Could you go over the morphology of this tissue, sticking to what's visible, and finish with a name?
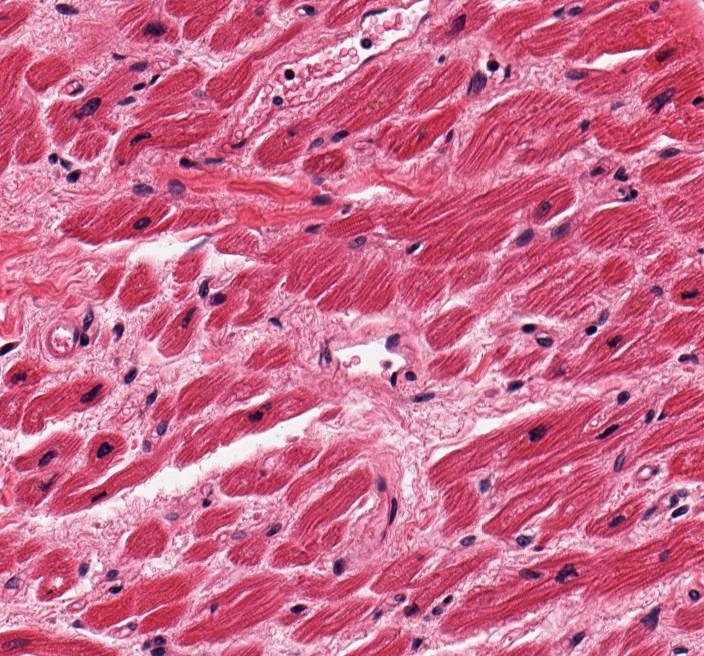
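Muscle fibres with central oval nuclei have deep pink cytoplasm showing fine cross-striations. A thin-walled small vessel with red blood cells lies near the top centre. A small round, concentric-walled vessel is at the left edge, about halfway down. This is atrial appendage of the heart.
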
